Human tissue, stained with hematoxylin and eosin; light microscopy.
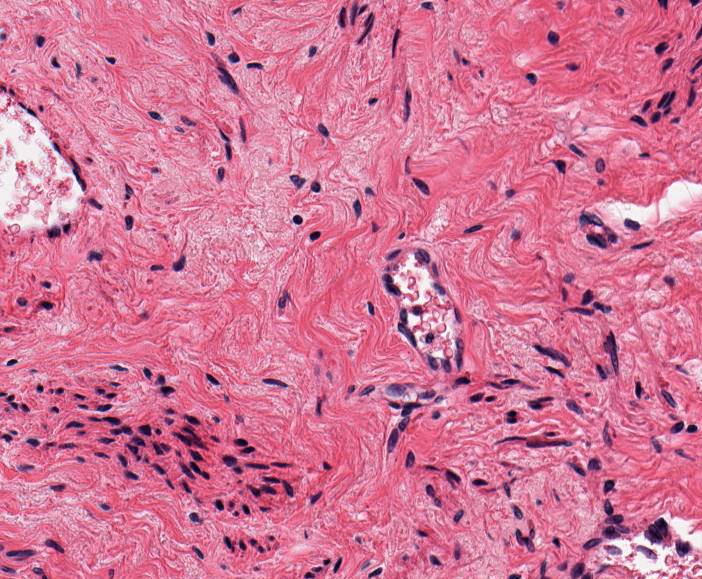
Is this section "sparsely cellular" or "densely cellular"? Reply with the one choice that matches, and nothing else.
Sparsely cellular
